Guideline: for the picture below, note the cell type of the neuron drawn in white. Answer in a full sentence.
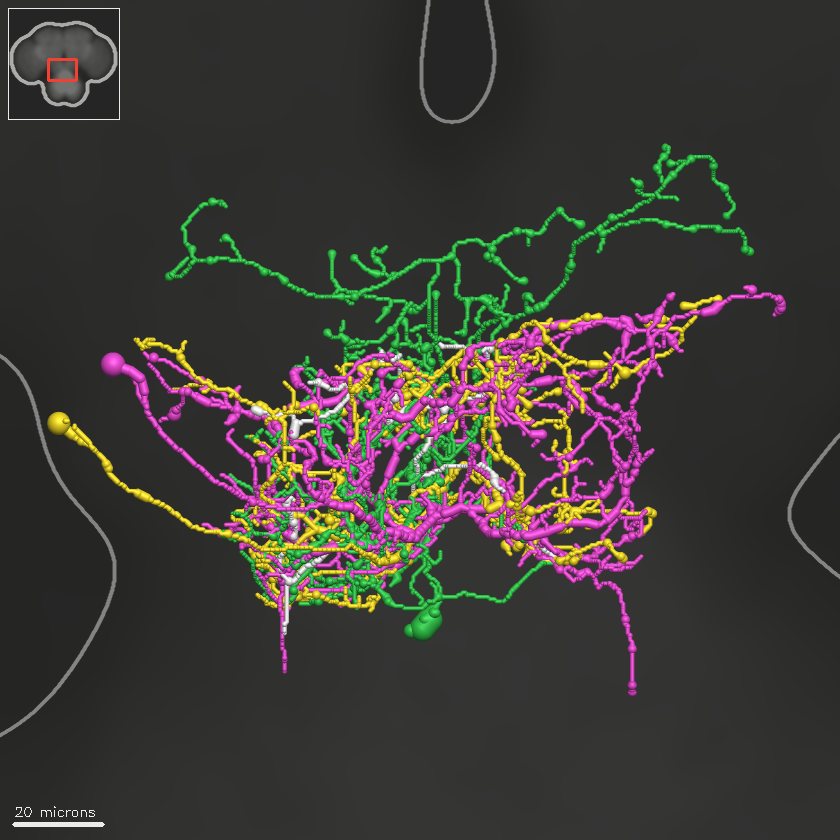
The cell type is GNG643.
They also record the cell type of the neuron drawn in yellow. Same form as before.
The cell type is GNG456.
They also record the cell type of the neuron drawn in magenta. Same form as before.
The cell type is GNG188.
